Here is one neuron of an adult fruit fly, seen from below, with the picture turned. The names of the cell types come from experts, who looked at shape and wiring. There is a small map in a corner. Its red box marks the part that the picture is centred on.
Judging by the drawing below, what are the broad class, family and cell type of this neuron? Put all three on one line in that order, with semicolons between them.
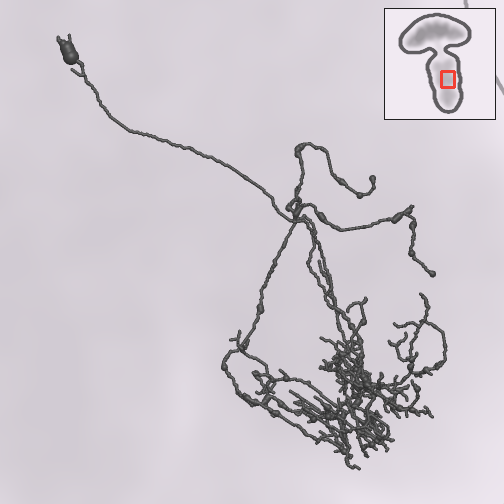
nerve-cord intrinsic neuron; hemilineage 14A; IN14A090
